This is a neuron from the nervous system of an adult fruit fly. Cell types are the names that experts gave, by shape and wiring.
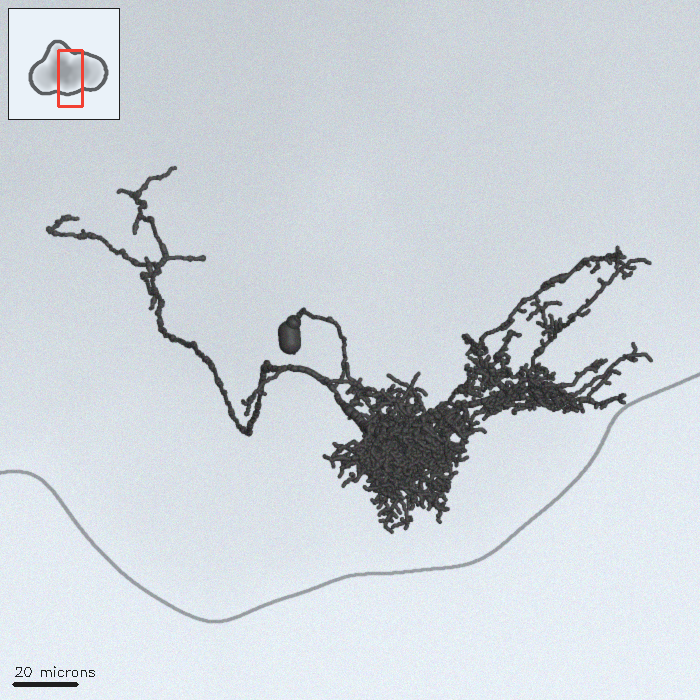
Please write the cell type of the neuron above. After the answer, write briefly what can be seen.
The cell type is DNg84. It is a descending neuron. The cell body can be seen in the middle of the picture. From left to right in the picture it spans about 190 microns.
